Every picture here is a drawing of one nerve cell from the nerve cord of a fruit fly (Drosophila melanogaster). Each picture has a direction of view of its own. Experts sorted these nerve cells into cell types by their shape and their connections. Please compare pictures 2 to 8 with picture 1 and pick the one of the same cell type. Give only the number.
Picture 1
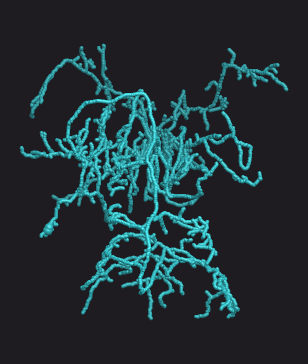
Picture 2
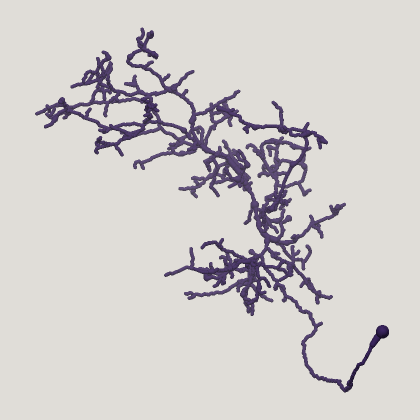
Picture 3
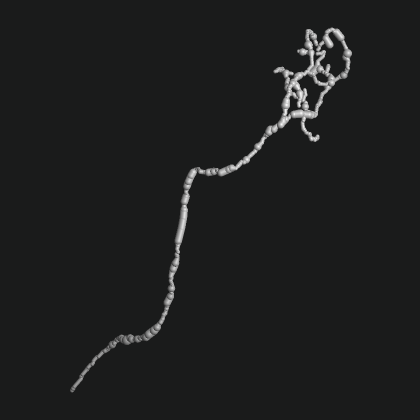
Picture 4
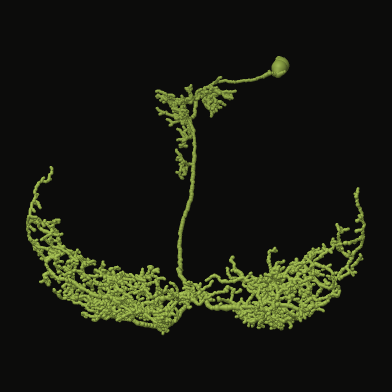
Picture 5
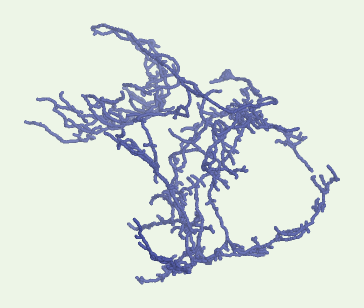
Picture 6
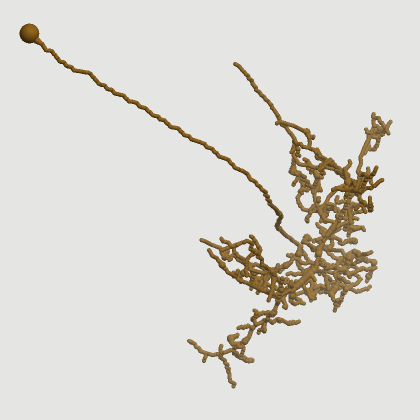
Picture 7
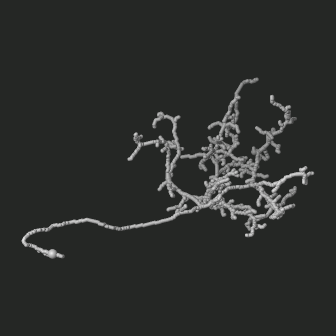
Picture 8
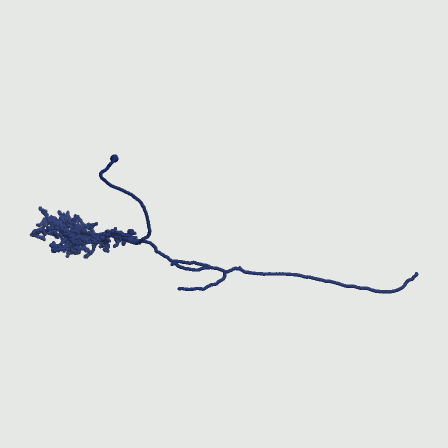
5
